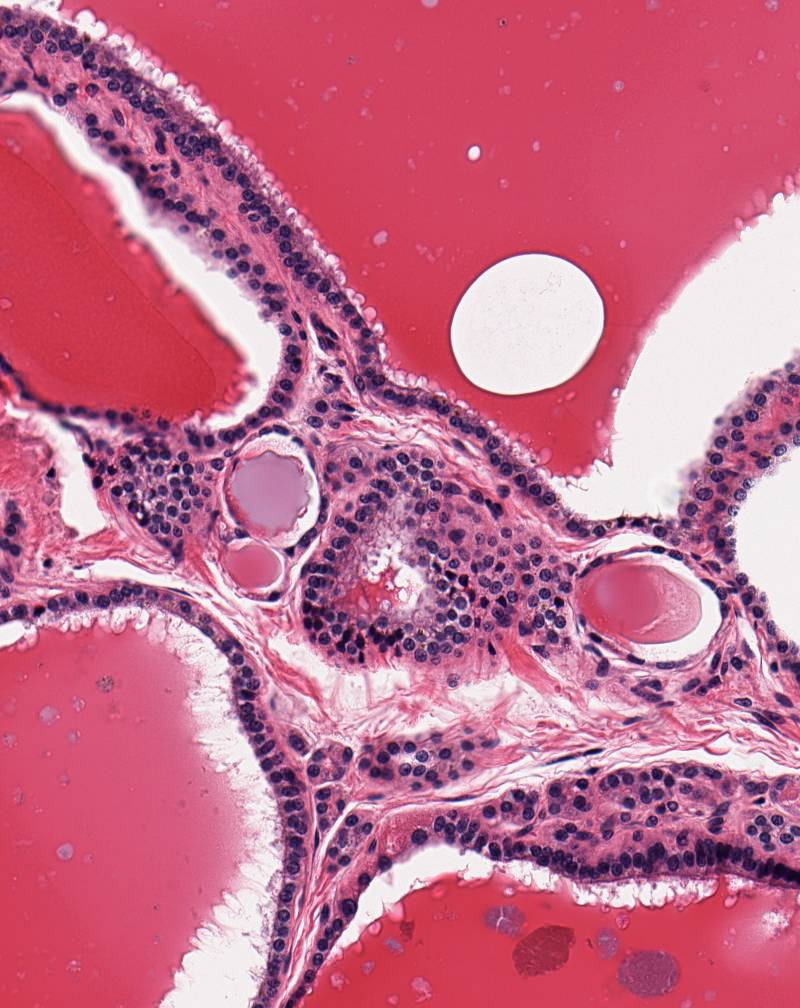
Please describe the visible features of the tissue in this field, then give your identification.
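Large colloid-filled follicles occupy most of the field; a narrow band of tissue crosses its centre diagonally between them. Lining: single layer of low cuboidal to flattened cells, dark round nuclei. Lumina: homogeneous, deeply eosinophilic colloid. Central band: thin strands of pink fibrous stroma with slender elongated nuclei. Tissue: thyroid.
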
